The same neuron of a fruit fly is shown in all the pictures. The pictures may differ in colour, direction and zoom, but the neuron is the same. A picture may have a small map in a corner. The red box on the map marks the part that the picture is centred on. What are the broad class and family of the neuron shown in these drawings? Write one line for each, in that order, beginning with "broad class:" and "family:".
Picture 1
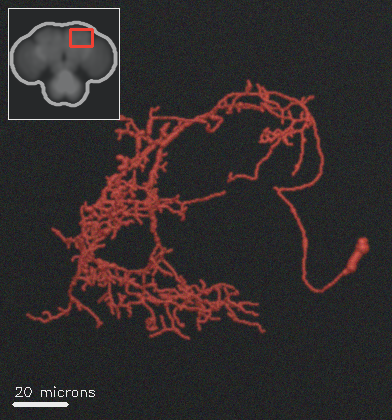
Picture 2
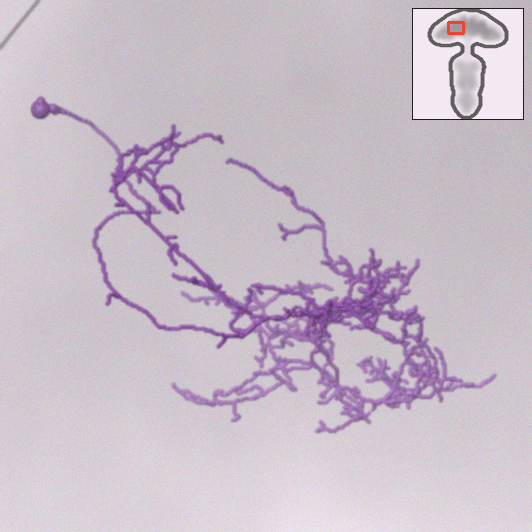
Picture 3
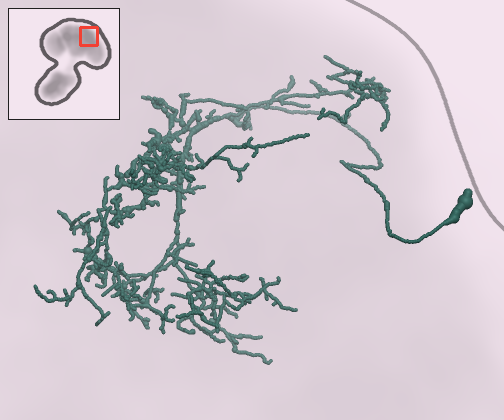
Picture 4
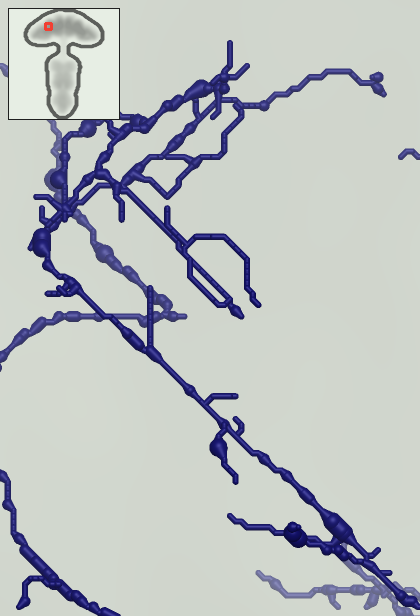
broad class: central-brain intrinsic neuron
family: hemilineage SLPav2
